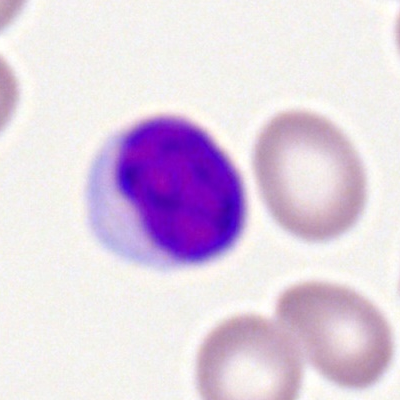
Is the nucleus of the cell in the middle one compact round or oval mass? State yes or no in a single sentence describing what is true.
Yes, compact and round or oval, the nucleus is not drawn out into a band.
